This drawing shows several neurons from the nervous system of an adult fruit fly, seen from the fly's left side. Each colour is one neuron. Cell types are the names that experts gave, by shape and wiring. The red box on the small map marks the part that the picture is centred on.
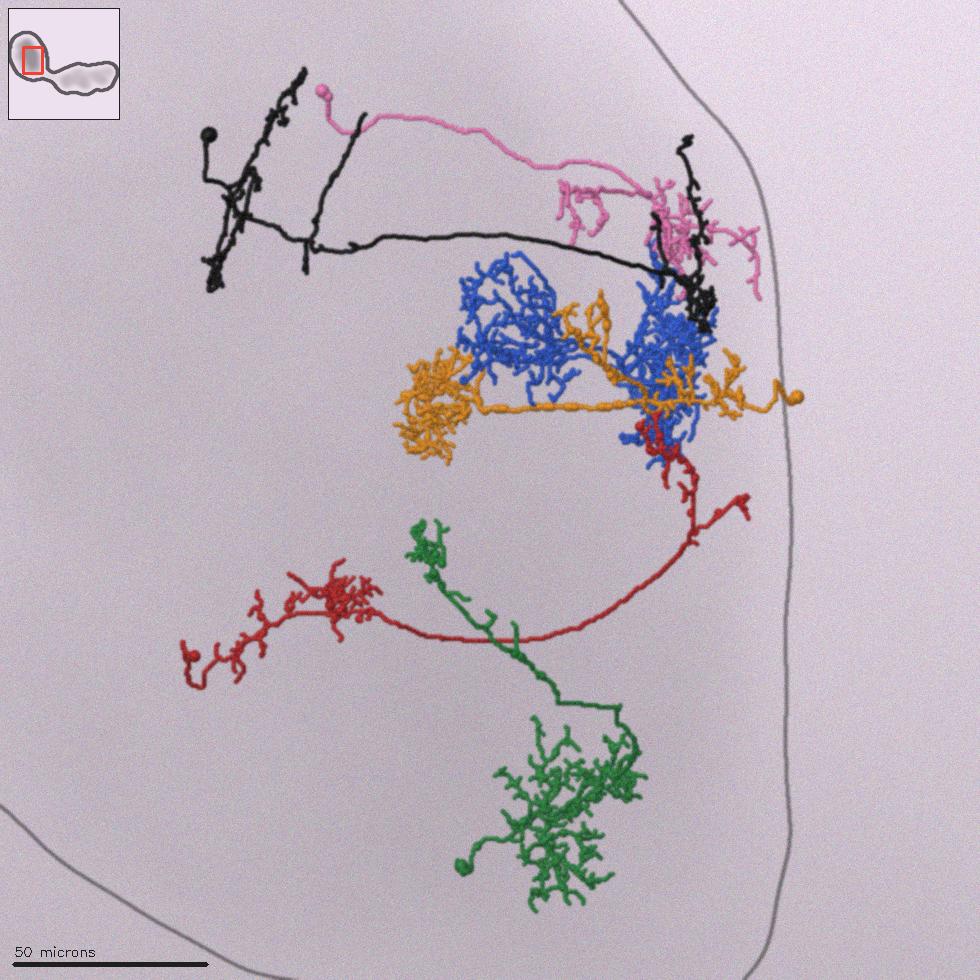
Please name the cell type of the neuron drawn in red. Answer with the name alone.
TmY5a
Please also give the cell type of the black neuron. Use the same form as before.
TmY4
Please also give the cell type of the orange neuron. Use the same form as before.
Y3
